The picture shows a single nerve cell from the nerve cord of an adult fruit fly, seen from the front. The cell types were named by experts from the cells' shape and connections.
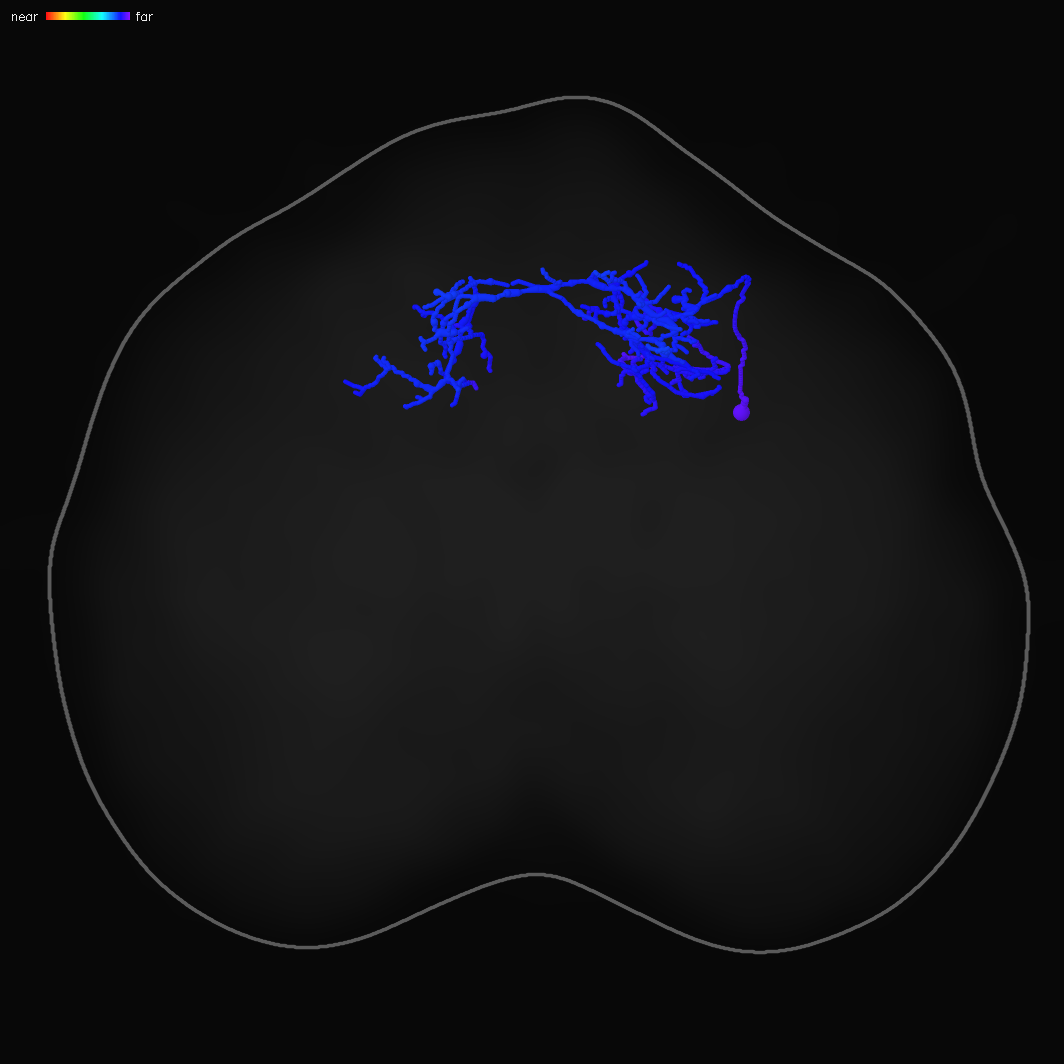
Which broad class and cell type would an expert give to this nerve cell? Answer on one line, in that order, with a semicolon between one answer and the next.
nerve-cord intrinsic neuron; INXXX394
